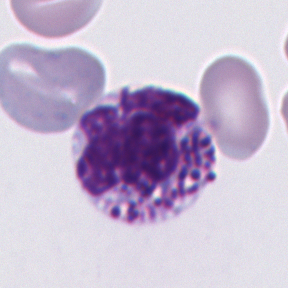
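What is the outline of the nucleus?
Irregular and lobed; the nucleus lies toward the upper left of the cell.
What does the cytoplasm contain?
Coarse, round, dark purple granules, plainest in the lower and right part.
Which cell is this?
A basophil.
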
